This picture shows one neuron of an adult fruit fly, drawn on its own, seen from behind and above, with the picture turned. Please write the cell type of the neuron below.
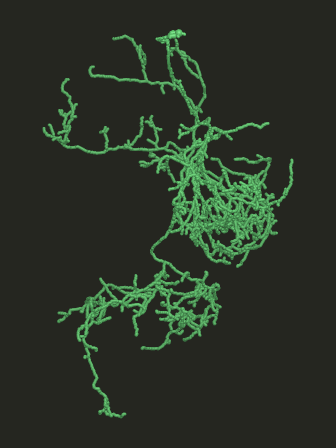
SMP254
